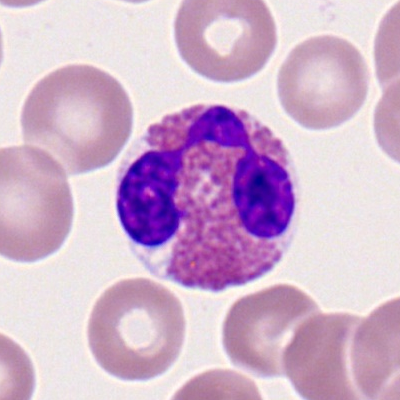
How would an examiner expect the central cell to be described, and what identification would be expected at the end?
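The outline is checked first: it is round and smooth. Next comes the nucleus, which has two large lobes, one at the left side of the cell and one at the right. A band of nucleus running across the top of the cell joins them. Neither lobe shows visible nucleoli. This is an eosinophil.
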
